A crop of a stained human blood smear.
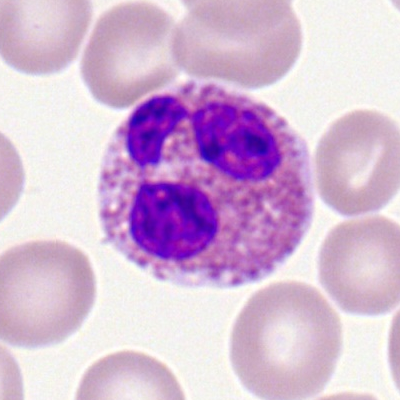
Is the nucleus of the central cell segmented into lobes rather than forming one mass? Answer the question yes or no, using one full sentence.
Yes, separate lobes or segments make up the nucleus of this cell.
